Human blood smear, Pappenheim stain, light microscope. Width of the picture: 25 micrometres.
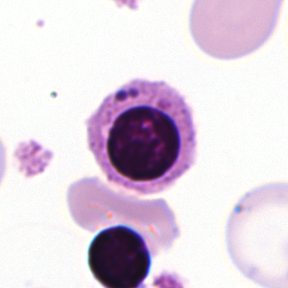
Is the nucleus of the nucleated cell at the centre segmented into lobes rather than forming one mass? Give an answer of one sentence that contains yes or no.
No, in this cell the nucleus is one undivided round, oval or kidney-shaped compact mass.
